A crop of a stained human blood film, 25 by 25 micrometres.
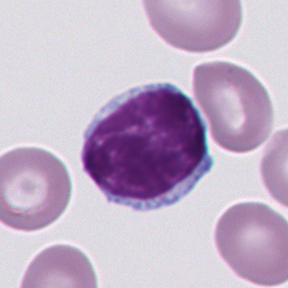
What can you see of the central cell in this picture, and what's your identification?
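Central cell about 11 micrometres across. Nucleus round to oval, no indentation or lobes, about 11 by 9 micrometres, filling about 80% of the cell's area. Chromatin dense, dark purple, coarsely clumped. Cytoplasm a narrow pale blue rim, widest at lower right. Typical lymphocyte.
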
